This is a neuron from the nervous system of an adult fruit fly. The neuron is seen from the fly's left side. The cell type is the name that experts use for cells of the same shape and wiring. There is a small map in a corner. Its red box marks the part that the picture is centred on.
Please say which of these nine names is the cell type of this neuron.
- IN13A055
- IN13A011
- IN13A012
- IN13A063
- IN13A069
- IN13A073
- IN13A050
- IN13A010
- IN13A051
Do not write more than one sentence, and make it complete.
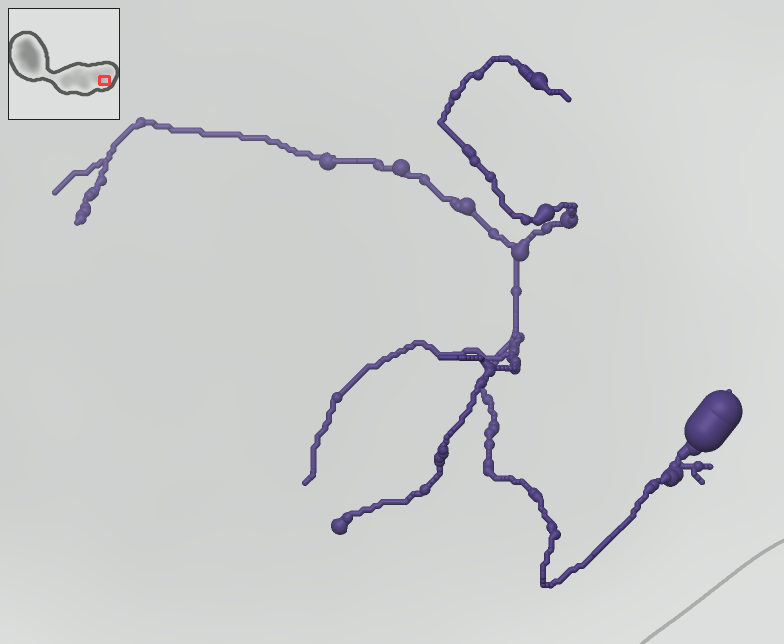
This neuron is a cell of type IN13A073.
